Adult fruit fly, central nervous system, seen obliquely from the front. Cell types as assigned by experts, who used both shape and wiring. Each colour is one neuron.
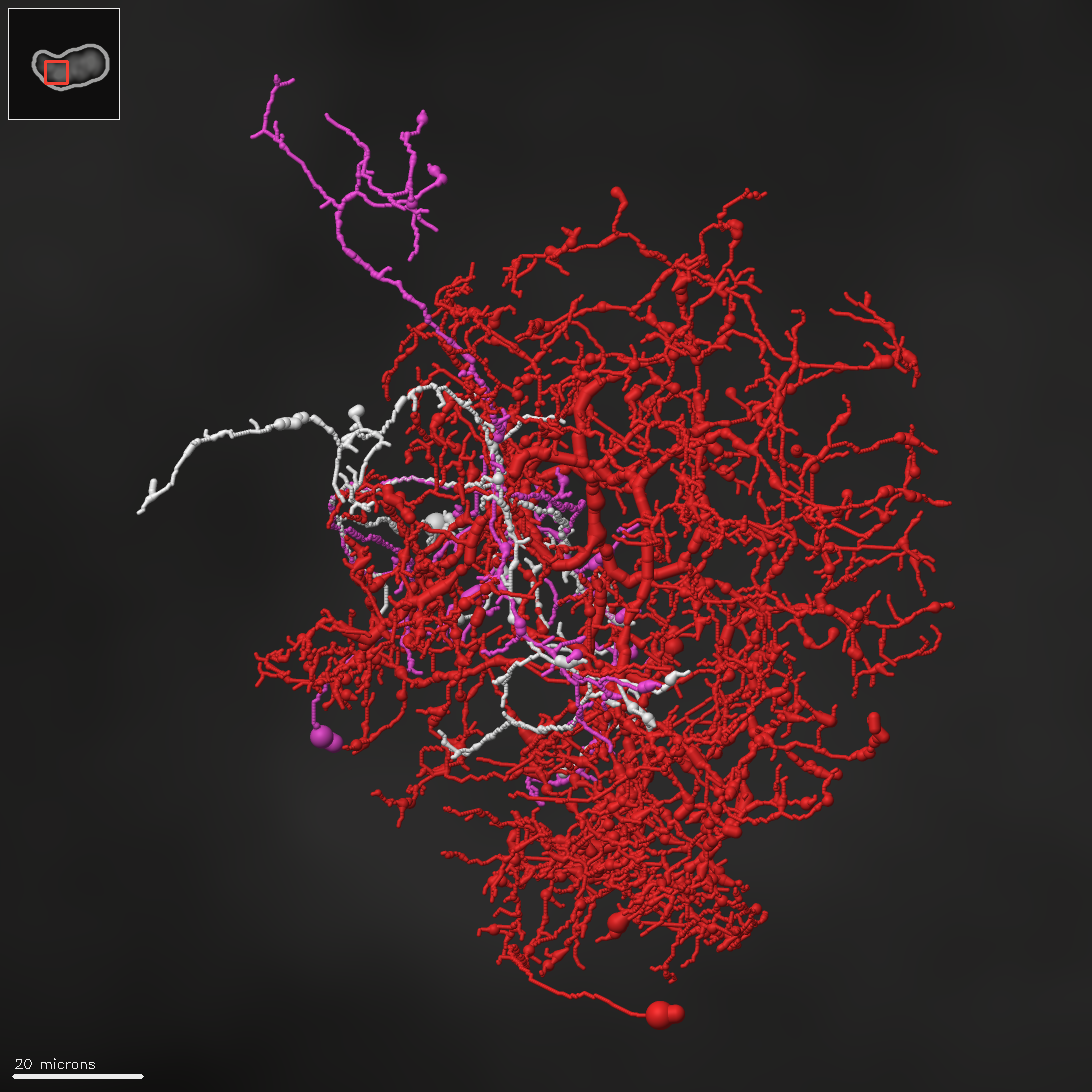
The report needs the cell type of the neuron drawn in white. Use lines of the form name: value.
cell type: IN21A095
